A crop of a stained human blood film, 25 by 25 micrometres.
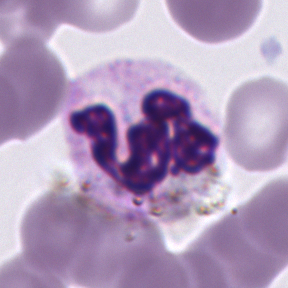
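Segmented neutrophil, central cell, in a stained smear of human peripheral blood. The nucleus is divided into several irregular lobes joined to one another, with dense, dark purple chromatin. The plentiful cytoplasm is pale pinkish-lilac, with fine lilac granules scattered throughout.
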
